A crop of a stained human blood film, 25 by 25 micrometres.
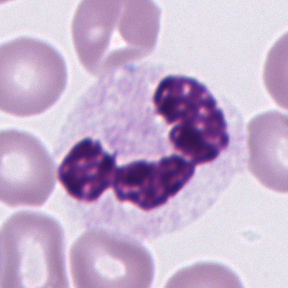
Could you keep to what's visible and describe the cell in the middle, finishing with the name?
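Starting with the nucleus, its lobes form a curved chain running from the left side, across the lower middle, to the upper right. Next, the chromatin is dark purple and coarsely clumped. Then the cytoplasm, which is abundant, pale pinkish-lilac and holds fine, faint lilac granules. This is a segmented neutrophil.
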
